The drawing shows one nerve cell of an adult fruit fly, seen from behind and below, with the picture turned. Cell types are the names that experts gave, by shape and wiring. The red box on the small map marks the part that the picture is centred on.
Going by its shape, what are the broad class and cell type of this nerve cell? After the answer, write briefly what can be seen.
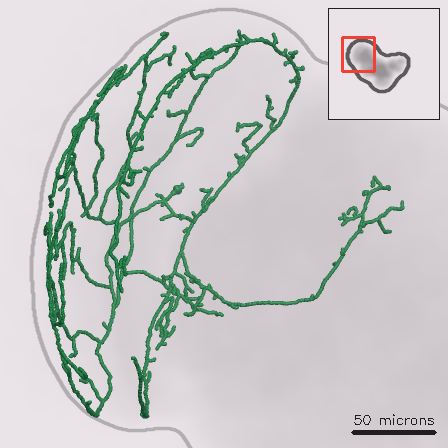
Its broad class is visual centrifugal neuron. The cell type is aMe4. By the scale bar it is about 250 microns tall in this view. Dozens of branch ends can be seen.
